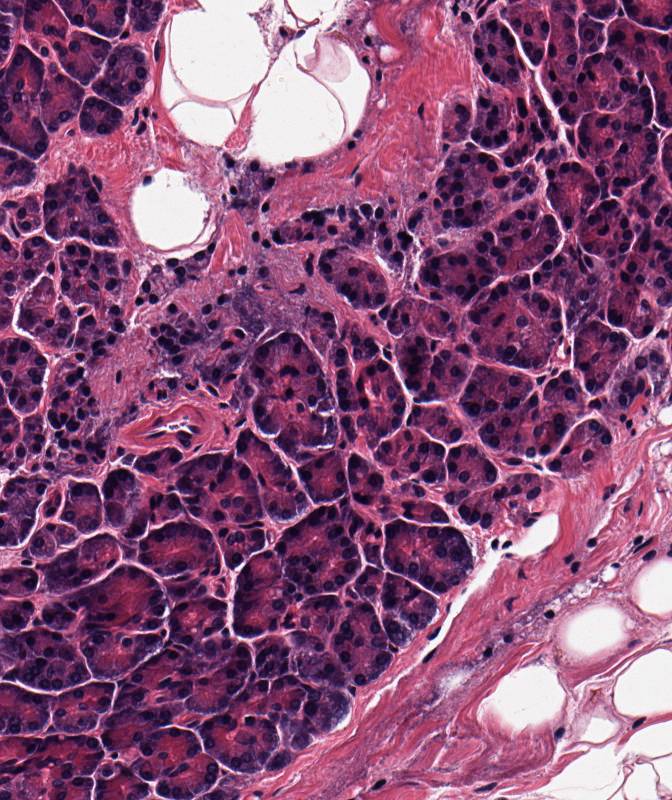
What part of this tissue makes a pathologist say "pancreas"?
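Most of the field is closely packed acini in lobules, which goes with the pancreas.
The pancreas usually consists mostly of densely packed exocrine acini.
A band of fibrous tissue cuts across them, running from the lower centre toward the right edge. Looking at a single acinus, I see pyramidal cells arranged around a small, inconspicuous central lumen. Their nuclei are round, dark and placed at the base of the cells. The apical cytoplasm is pink and granular, while the basal cytoplasm is purple.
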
